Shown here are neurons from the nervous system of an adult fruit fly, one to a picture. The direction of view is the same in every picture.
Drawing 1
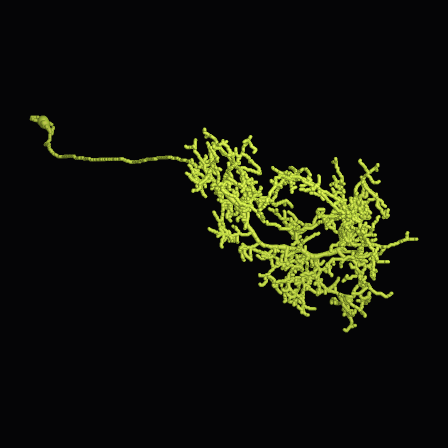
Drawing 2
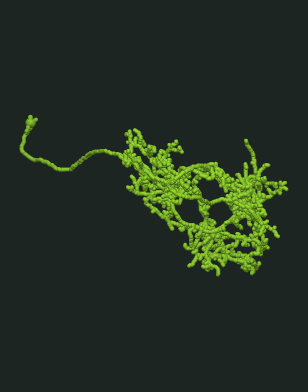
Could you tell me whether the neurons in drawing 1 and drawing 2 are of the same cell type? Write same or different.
same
